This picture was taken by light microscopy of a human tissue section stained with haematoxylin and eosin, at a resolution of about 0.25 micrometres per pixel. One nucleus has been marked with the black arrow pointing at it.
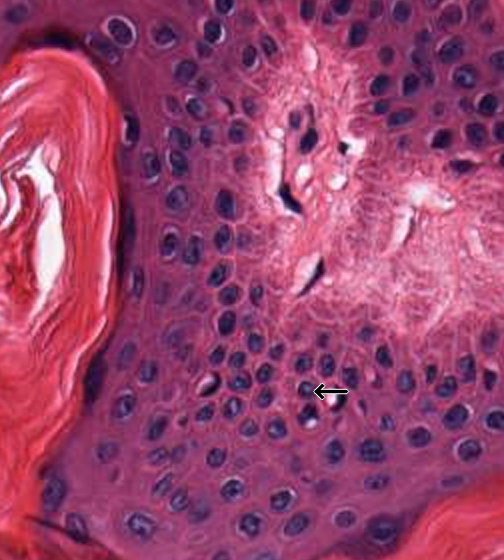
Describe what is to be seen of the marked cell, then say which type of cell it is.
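The nucleus is round to oval, dark-staining, and about the same size as the nuclei of the cells around it. The cytoplasm is pink, modest in amount, and forms a many-sided outline that abuts the neighbouring cells directly. The cell sits within a tightly packed sheet of similar many-sided cells with pink cytoplasm and dark round nuclei. The marked cell is a keratinocyte.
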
